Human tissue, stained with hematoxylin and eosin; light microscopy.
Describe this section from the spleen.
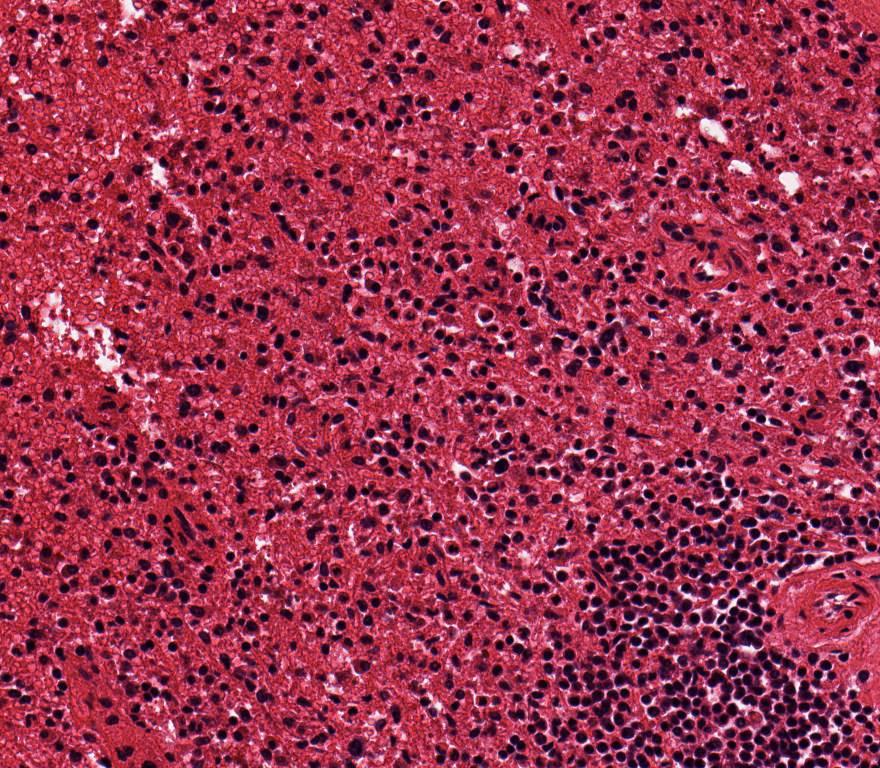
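Lower right: dense cluster of lymphocytes. Nuclei small, round, dark; cytoplasm very scant. Right edge, near bottom: small vessel cut across, thick pink wall in concentric layers.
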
